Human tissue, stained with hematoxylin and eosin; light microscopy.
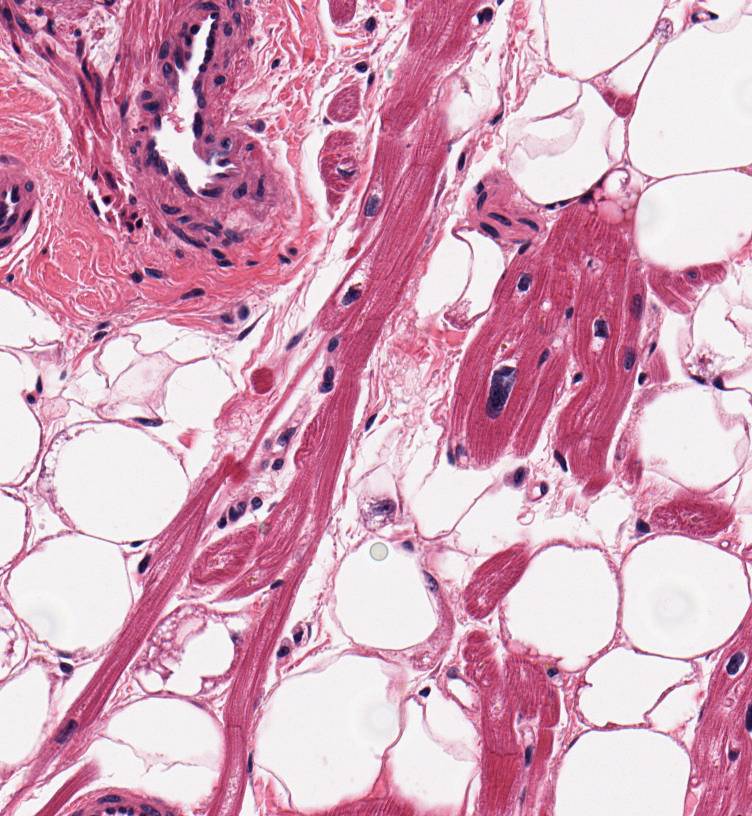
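Atrial appendage of the heart. Bundles of striated muscle fibres, nuclei central, lie scattered among many fat cells. The long left band runs diagonally, lower left to upper right. Upper left corner: small vessel with thick, nucleated wall and slit-like lumen, in dense pink collagen.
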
